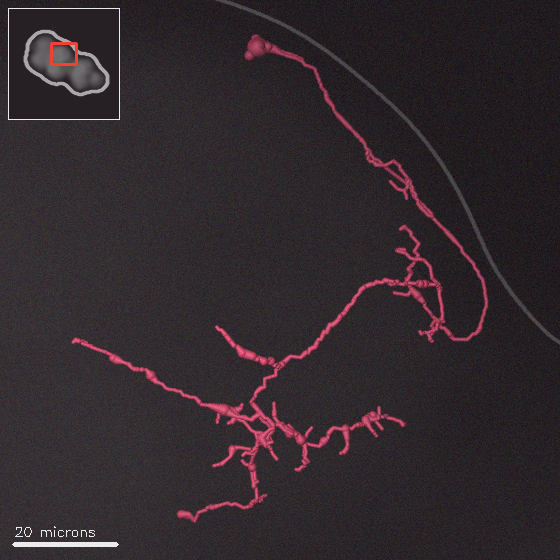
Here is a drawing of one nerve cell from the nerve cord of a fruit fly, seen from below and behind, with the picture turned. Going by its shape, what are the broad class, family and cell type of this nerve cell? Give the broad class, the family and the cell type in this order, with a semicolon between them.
nerve-cord intrinsic neuron; hemilineage 19A; IN19A129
